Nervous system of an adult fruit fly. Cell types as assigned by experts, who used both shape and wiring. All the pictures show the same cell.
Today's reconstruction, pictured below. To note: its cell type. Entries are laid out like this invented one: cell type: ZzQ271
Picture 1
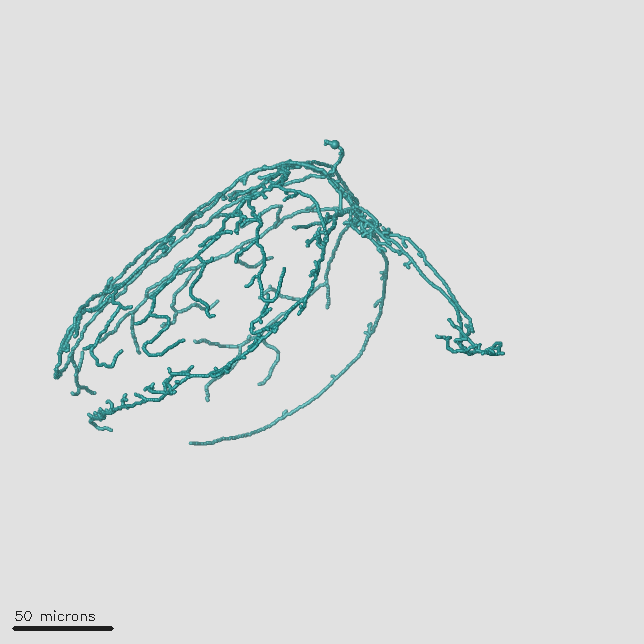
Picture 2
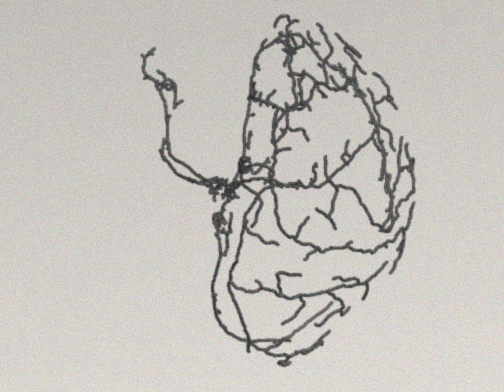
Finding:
cell type: aMe4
